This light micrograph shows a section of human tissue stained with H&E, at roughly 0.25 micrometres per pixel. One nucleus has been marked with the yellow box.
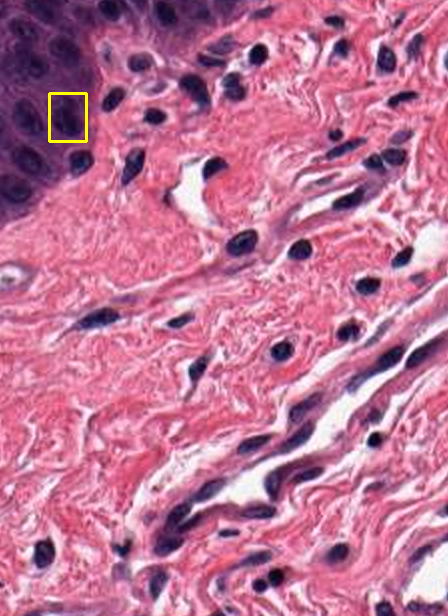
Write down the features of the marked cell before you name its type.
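The nucleus is oval and dark purple, with no clear nuclear detail inside it. The cell lies in a tightly packed sheet of similar cells with oval nuclei. Type of cell: squamous epithelial cell.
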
